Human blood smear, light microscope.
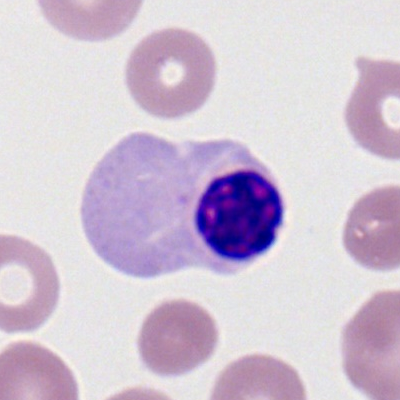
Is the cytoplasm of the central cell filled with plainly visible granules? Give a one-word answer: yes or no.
No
